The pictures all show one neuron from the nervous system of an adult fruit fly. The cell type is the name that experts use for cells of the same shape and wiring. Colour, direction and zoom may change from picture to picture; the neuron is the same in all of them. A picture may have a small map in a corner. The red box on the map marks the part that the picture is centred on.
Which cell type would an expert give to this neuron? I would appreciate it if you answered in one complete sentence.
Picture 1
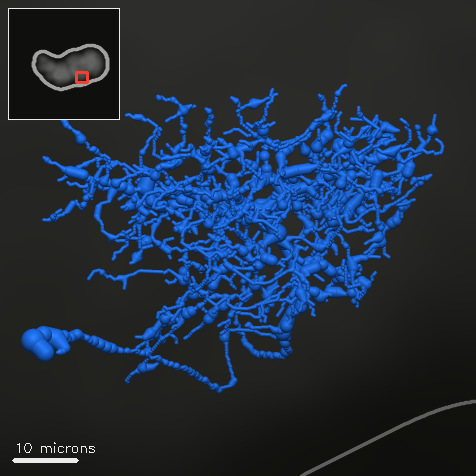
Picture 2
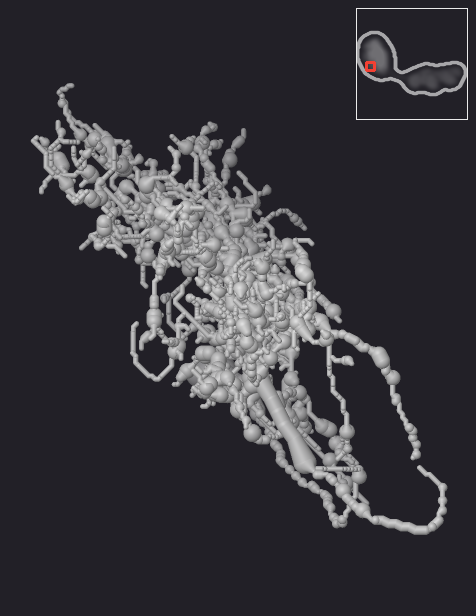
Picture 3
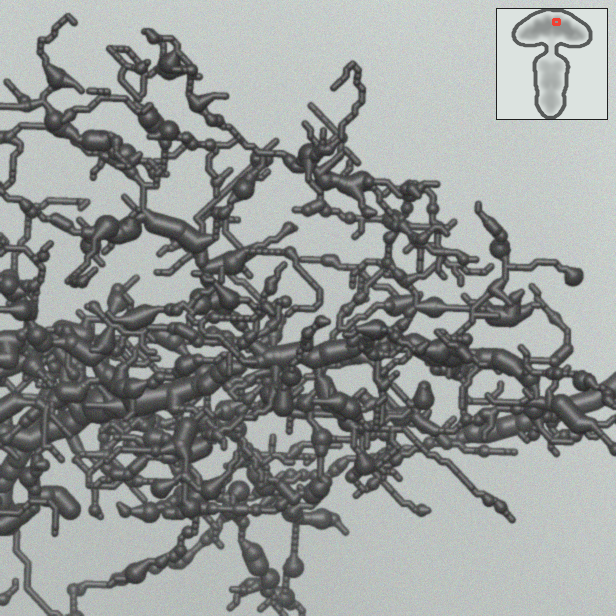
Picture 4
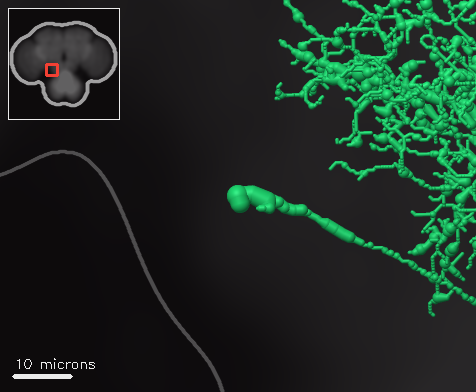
The cell type name for this neuron is GNG179.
